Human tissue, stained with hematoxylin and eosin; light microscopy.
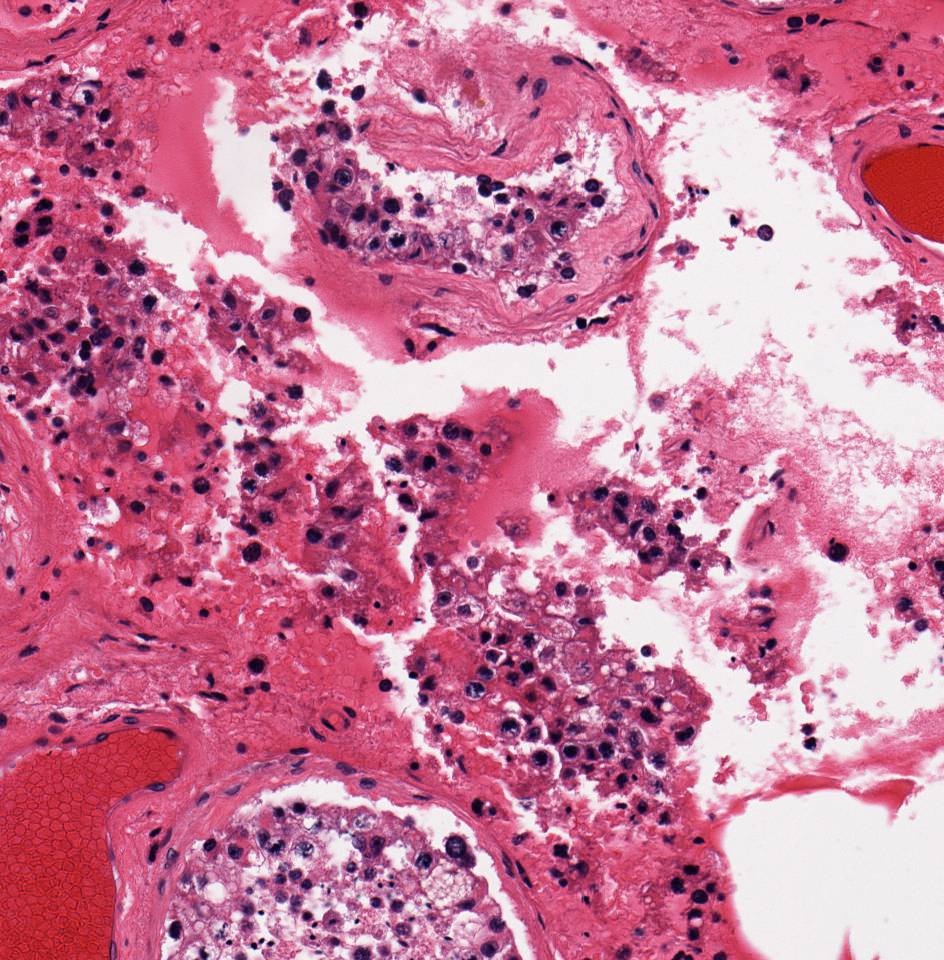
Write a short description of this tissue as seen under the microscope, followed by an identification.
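Broad, glassy, eosinophilic walls surround the rounded units, with concentrically arranged flattened spindle nuclei. Many large cells, especially in the bottom unit, have pale, vacuolated rather than dense pink cytoplasm. Small, dark, shrunken nuclei lie scattered among the larger cells throughout the clusters. This is testis.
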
